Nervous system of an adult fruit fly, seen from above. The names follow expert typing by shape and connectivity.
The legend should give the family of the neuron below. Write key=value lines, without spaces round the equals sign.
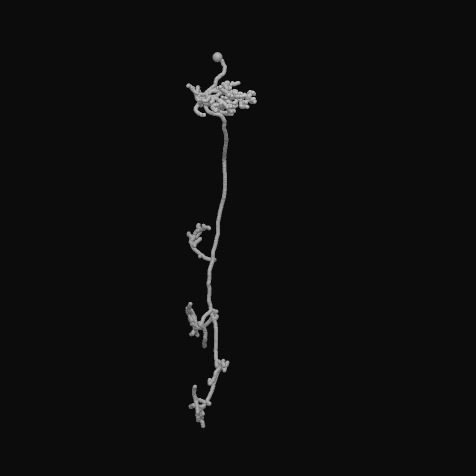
family=hemilineage MX12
